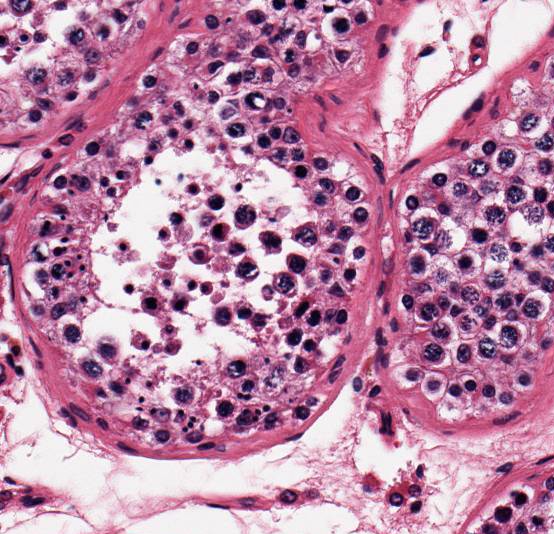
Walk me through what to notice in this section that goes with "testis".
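This section is testis. Rounded tubules cut in cross-section fill the field: the largest takes up the left and centre, and another lies along the right edge. Each tubule is bounded by a band of pink fibrous tissue that holds flattened, elongated nuclei.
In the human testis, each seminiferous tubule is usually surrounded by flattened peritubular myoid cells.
The flattened nuclei in the band around each tubule agree with this. A stratified epithelium many cells thick lines the tubules.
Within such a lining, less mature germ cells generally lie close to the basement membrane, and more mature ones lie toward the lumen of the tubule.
The right-hand tubule contains many large round cells with coarse, clumped dark chromatin and pale cytoplasm.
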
